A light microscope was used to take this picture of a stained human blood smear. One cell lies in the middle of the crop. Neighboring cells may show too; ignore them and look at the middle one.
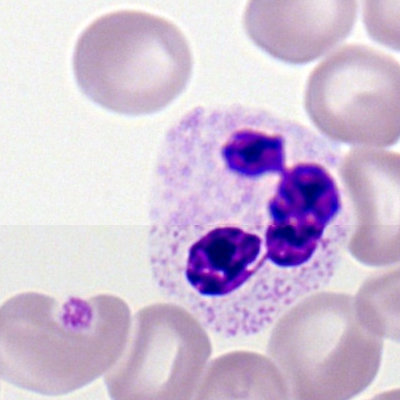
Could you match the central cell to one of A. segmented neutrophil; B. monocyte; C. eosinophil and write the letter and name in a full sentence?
The one cell at the centre is a segmented neutrophil, as correctly stated in option A.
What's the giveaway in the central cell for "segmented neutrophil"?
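The nucleus of this segmented neutrophil is divided into three lobes, in keeping with the name.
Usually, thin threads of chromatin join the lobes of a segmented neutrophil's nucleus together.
The chromatin is dark purple and coarsely clumped. The cytoplasm is plentiful and pale pinkish, with many small pink-violet granules scattered through it.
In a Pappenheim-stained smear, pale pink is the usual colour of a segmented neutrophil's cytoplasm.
The pale pinkish cytoplasm here agrees with that, and none of the features seen stands against the name.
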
